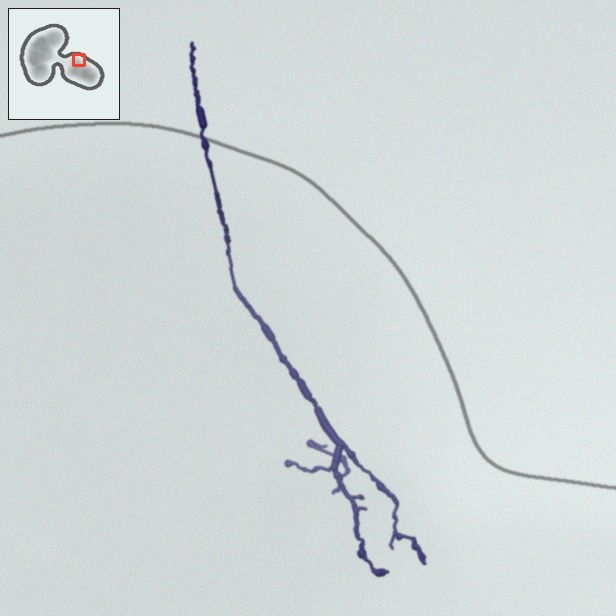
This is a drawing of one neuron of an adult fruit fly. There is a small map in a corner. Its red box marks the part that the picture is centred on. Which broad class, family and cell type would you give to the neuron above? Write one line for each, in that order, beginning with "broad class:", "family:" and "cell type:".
broad class: sensory neuron entering the nerve cord
family: class mechanosensory tactile
cell type: SNta04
